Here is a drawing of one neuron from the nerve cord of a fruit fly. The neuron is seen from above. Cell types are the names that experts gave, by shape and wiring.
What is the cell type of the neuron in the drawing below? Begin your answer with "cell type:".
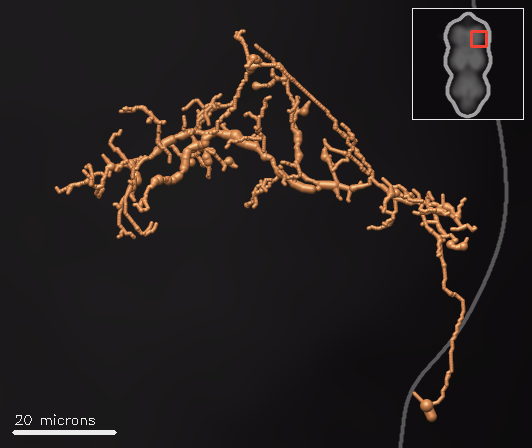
cell type: IN20A.22A082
